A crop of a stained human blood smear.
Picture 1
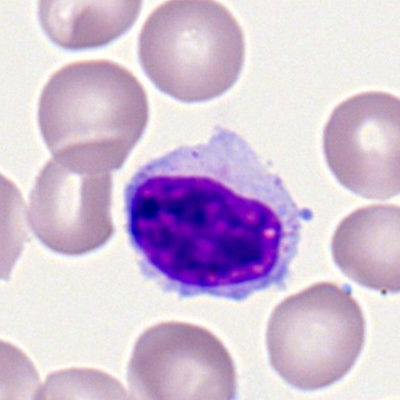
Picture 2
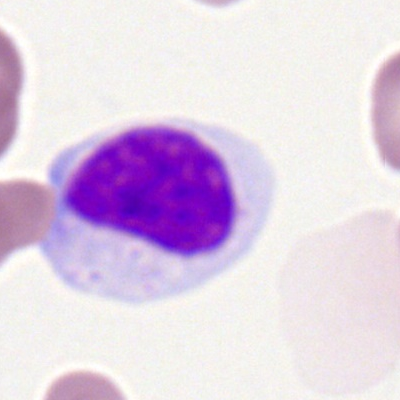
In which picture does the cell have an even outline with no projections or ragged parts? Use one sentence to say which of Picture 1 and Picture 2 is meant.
In picture 2, the cell has a smooth edge rather than a rough one.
